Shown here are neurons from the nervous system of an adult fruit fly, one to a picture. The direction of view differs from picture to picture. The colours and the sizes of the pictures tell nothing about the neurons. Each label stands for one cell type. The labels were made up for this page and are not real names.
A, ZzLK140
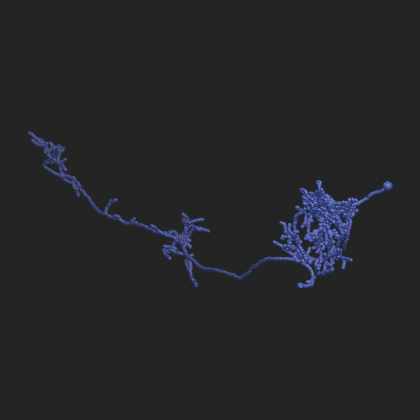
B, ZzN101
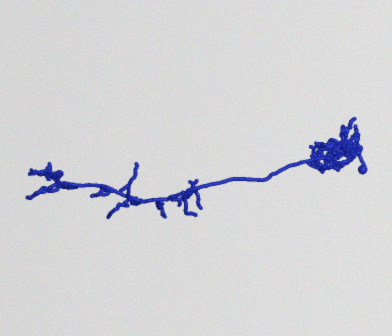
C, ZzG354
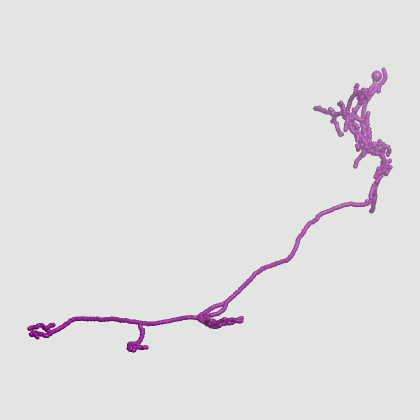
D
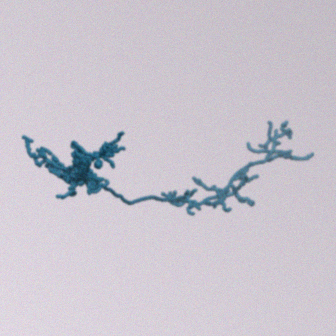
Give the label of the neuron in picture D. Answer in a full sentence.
It belongs to ZzN101.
